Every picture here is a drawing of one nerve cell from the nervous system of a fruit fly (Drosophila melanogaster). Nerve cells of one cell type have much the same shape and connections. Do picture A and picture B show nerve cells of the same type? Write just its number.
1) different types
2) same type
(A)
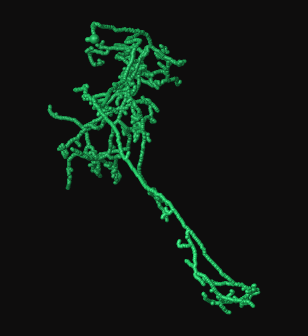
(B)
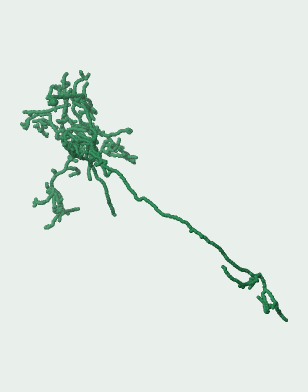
1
